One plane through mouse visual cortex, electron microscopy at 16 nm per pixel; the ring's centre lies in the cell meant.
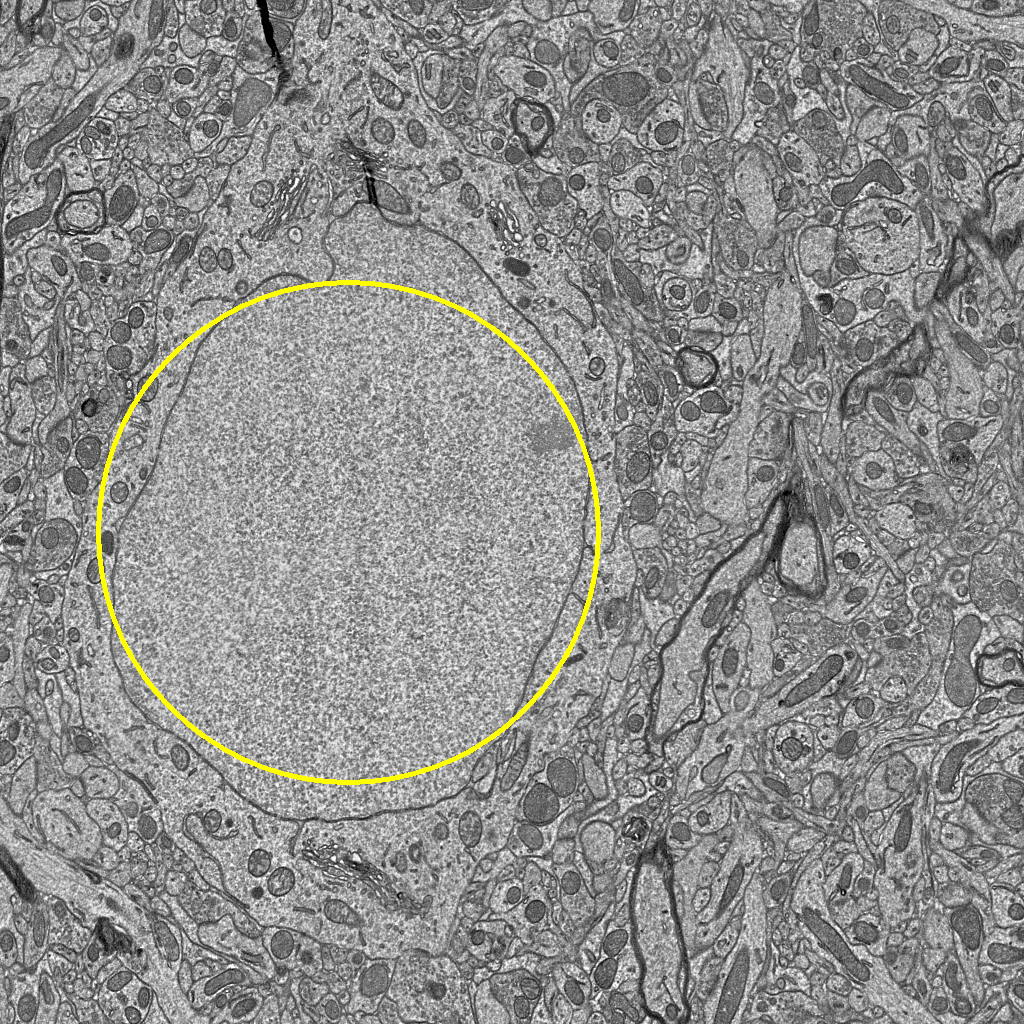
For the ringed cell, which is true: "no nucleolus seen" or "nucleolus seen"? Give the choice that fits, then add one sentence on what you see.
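No nucleolus seen. No dark, compact nucleolus is visible in the nucleus in this section.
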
